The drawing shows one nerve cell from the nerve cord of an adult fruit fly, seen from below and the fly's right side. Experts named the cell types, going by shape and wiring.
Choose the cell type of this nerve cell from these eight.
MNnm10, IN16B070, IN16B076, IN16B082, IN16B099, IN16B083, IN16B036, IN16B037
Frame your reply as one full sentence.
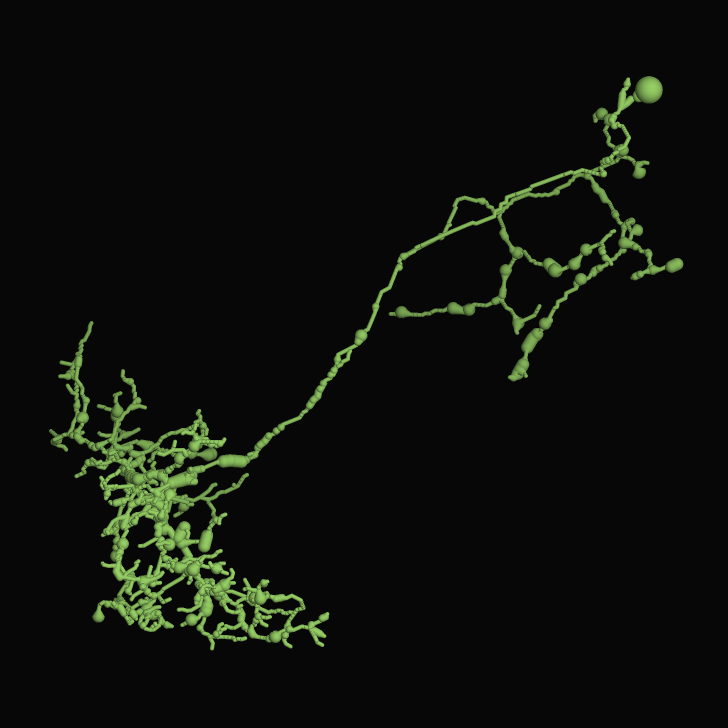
This nerve cell is included in the cell type IN16B076.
